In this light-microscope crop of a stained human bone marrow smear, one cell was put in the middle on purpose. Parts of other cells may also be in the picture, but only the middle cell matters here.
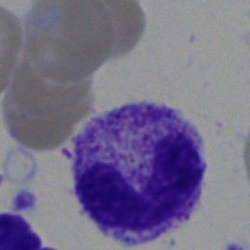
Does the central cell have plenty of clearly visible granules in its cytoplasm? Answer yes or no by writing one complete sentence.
Yes, the cytoplasm of the cell is rich in visible granules.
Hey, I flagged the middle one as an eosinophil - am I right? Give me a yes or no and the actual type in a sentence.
No, this is not an eosinophil at all; the cell in the middle is a band neutrophil.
